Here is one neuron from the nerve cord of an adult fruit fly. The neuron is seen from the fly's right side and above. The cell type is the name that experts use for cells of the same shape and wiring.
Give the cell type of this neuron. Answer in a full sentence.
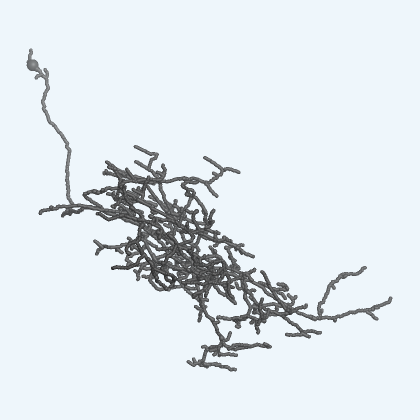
The cell type is IN14A016.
